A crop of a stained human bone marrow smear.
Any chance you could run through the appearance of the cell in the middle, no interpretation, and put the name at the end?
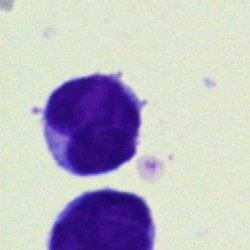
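Outline: roughly round. Chromatin: dense, staining dark purple. Cytoplasm: no granules seen. Edge: small pointed projections protrude at upper right. Identification: lymphocyte.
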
